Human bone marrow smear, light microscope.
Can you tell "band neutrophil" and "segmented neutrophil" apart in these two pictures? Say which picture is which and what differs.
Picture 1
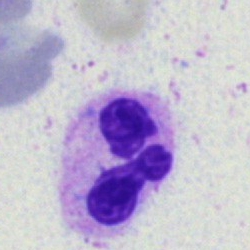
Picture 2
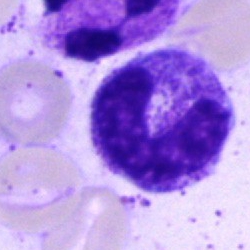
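Picture 1 shows a segmented neutrophil; picture 2 shows a band neutrophil. In picture 1 the nucleus is split into separate lobes joined by narrow constrictions, with dense, dark purple, coarsely clumped chromatin.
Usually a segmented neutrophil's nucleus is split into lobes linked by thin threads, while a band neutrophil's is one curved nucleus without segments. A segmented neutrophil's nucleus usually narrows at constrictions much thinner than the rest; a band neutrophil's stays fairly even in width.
Picture 2 shows a round cell with a smooth outline, granules reaching right to the edge, a paler, finely speckled lilac area in the upper right, and no clear vacuoles.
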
